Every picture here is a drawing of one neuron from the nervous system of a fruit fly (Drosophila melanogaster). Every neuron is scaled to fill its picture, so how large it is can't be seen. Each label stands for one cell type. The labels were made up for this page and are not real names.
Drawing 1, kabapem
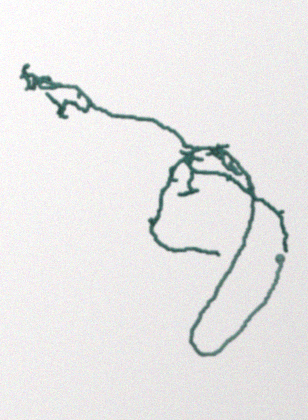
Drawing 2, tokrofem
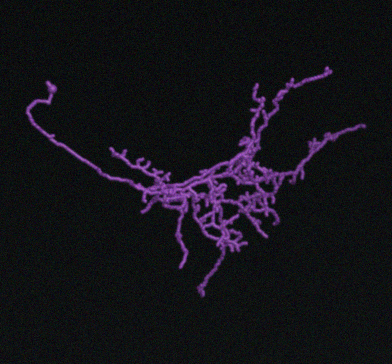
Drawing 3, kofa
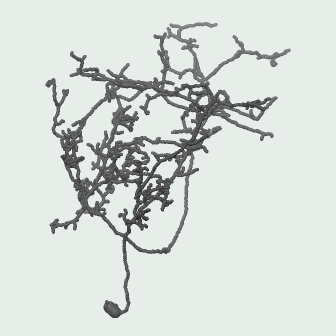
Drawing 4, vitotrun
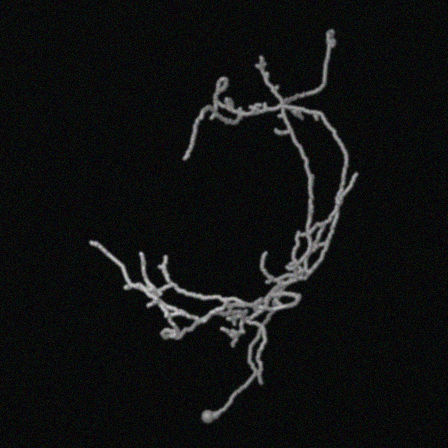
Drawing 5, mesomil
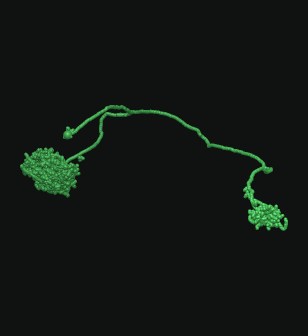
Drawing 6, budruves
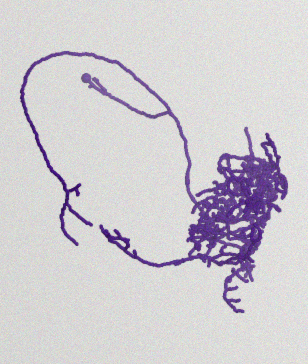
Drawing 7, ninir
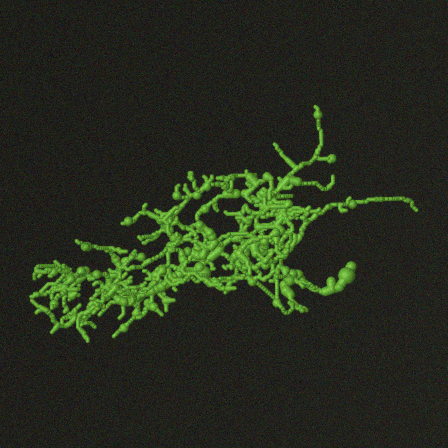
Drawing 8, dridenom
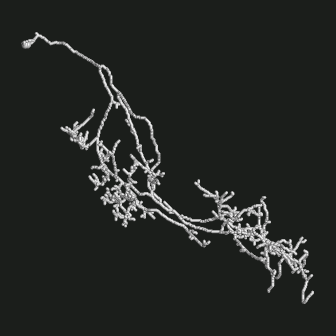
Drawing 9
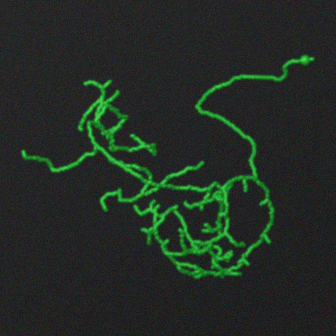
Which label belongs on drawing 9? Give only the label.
kabapem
